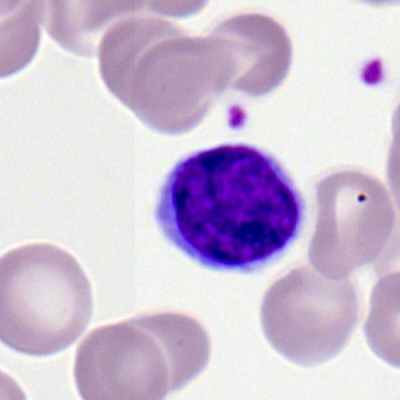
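Lymphocyte, the central cell in a stained human blood smear. Its outline is round and smooth, and the dark purple chromatin is coarsely clumped. Pale blue cytoplasm forms only a thin rim around the nucleus.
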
